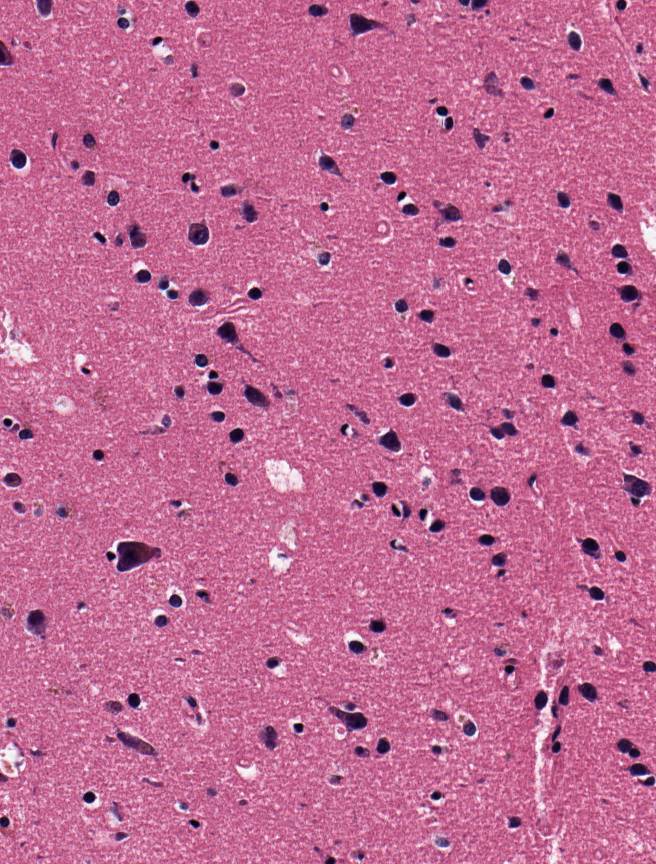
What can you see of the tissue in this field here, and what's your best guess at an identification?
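Cells single, scattered fairly evenly across the whole field; no epithelium, glands or tubules. Larger cells: neurons with triangular bodies tapering into pointed processes, most prominent at left, lower half. Many neurons shrunken, stained darkly purple throughout; nucleus and cytoplasm hard to separate. Thin capillary running roughly vertically near right edge, lower field. Cerebral cortex.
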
